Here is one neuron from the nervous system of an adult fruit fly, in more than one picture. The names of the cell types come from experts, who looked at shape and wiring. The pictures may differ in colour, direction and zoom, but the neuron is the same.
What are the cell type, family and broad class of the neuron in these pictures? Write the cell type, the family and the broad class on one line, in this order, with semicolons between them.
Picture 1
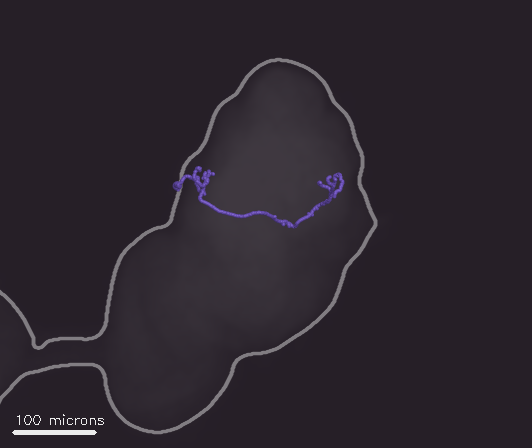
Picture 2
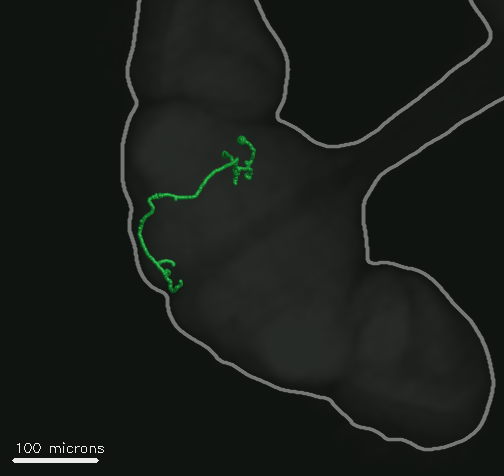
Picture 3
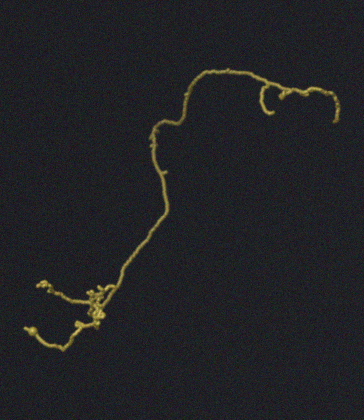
KCg-s4; class Kenyon Cell; central-brain intrinsic neuron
